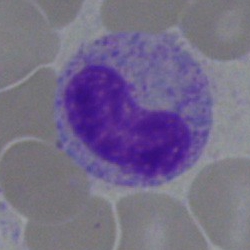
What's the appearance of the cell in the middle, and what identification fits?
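A single kidney-shaped nucleus, its indentation facing the upper right, lies toward the lower left. Plentiful pale lilac-grey cytoplasm forms its widest band at the upper right, with small purple granules scattered throughout. Name: band neutrophil.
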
